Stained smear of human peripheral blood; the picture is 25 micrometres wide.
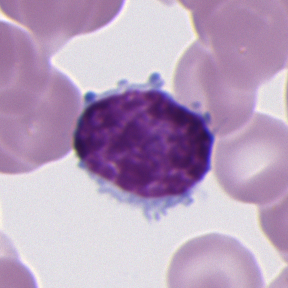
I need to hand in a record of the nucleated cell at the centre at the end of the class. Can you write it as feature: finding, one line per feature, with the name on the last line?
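Nucleus: oval, smooth, no lobes or indentation
Nuclear size: about 12 by 9 micrometres
Chromatin: dark purple, mottled, paler streaks
Cytoplasm: scant pale blue rim
Border: frayed by fine hair-like projections, most along lower edge
Name: typical lymphocyte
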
